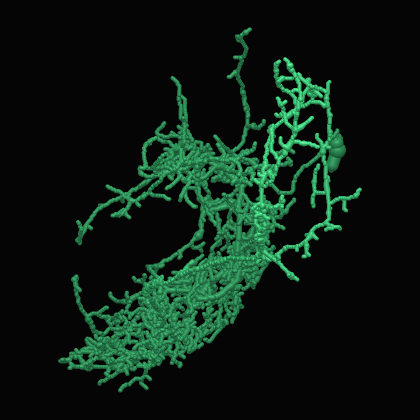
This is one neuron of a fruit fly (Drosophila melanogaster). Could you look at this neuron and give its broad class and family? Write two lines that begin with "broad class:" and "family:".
broad class: nerve-cord intrinsic neuron
family: hemilineage 17A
